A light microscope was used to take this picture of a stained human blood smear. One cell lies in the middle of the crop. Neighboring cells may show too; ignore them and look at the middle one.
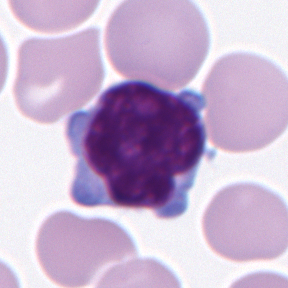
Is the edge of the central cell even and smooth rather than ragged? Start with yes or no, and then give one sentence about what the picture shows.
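No. The cytoplasm bulges out in several irregular blunt projections around the margin.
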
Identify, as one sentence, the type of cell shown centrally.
The middle cell in this particular crop is a typical lymphocyte.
